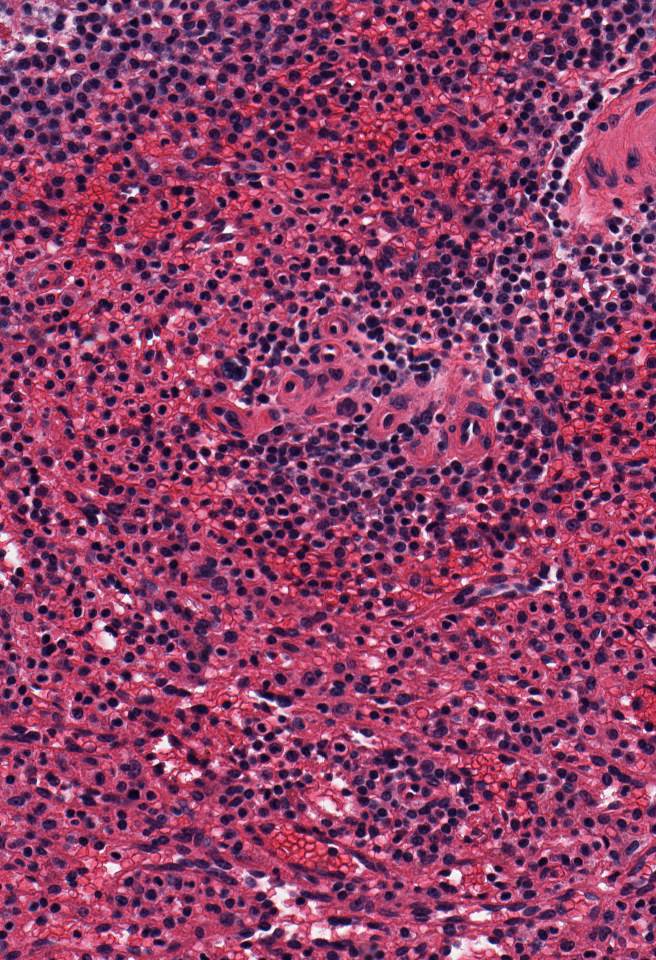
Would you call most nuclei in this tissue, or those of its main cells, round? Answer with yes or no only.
Yes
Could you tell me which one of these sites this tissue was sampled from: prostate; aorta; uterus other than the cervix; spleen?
spleen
